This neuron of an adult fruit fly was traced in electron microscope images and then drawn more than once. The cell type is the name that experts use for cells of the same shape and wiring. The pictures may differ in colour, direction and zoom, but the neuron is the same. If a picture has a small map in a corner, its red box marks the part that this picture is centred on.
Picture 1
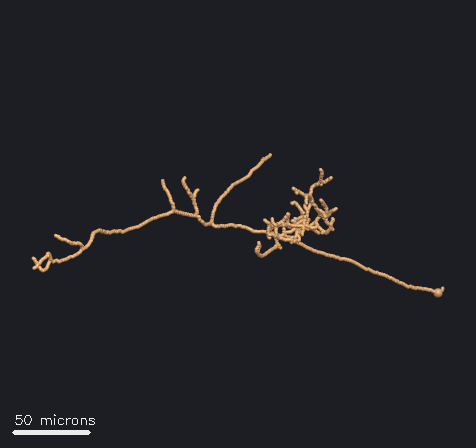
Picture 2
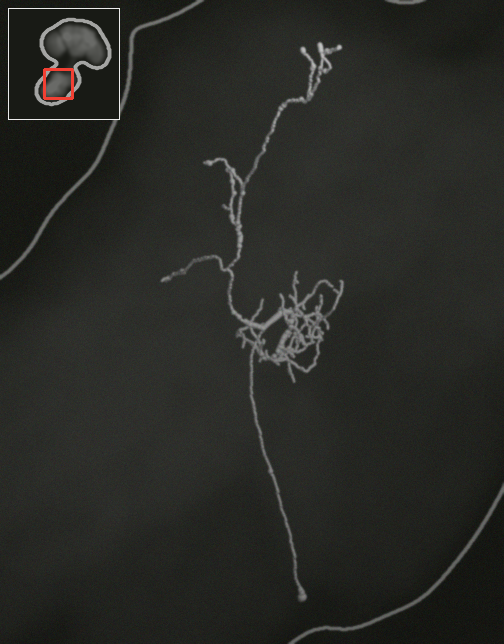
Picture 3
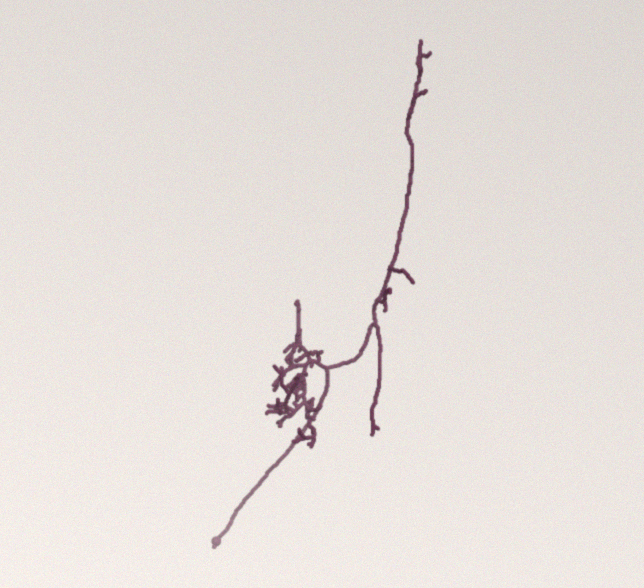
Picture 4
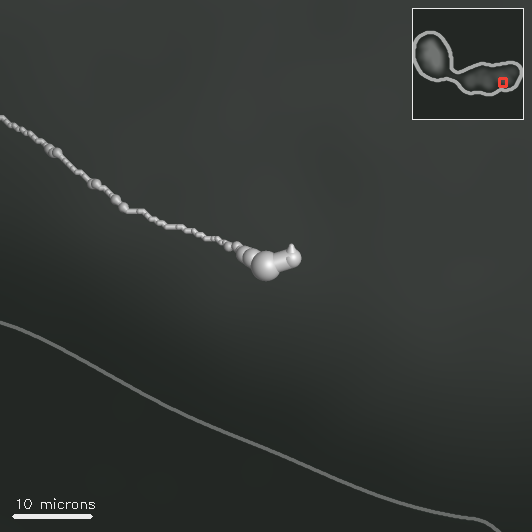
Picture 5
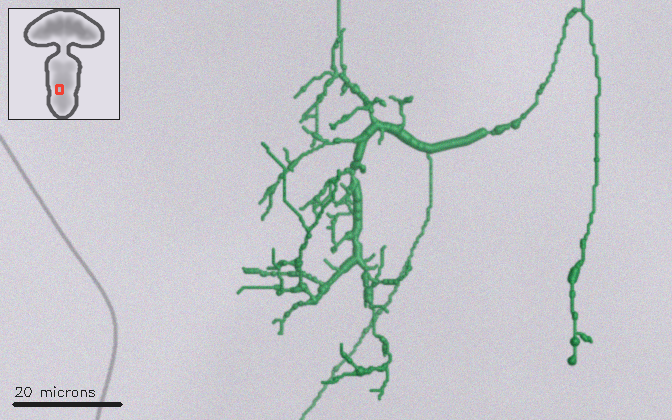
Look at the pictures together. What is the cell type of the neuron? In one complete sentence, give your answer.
The neuron is of cell type IN08B088.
